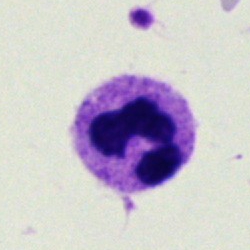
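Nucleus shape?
Divided into lobes joined by narrower parts.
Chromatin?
Dense, very dark purple.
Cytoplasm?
Fine lilac granules scattered throughout.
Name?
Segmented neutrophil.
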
